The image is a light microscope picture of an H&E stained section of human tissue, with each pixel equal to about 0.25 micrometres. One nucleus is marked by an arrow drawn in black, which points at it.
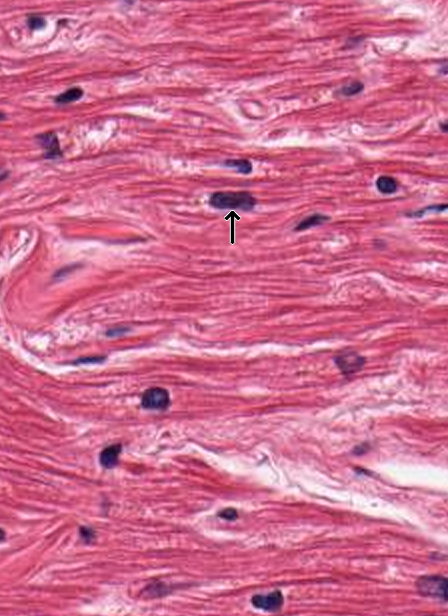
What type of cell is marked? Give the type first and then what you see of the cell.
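This is a cardiomyocyte. The nucleus is an elongated oval with a slightly uneven, knobbly outline, and its long axis runs the same way as the surrounding fibres. The nucleus stains dark purple fairly evenly, with no clear inner detail at this scale. A small pale, clear zone sits against the ends of the nucleus, within the pink cytoplasm. The cytoplasm is pink with fine parallel streaks that run on into the neighbouring fibres, so no separate cell outline can be made out. Just above it lies a second, slimmer dark nucleus, running parallel to it.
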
